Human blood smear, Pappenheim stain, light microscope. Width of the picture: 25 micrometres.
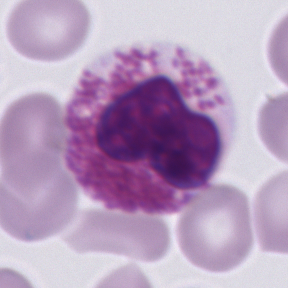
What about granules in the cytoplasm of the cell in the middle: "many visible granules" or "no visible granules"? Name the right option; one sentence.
Its cytoplasm contains many granules that can be seen.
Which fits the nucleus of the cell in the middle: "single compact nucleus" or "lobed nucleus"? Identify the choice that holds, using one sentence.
What the nucleus of this cell shows is division into segments.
